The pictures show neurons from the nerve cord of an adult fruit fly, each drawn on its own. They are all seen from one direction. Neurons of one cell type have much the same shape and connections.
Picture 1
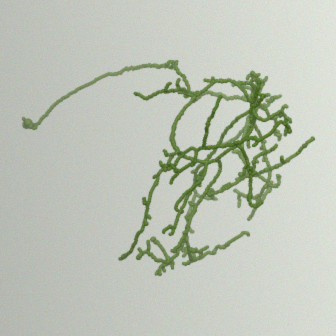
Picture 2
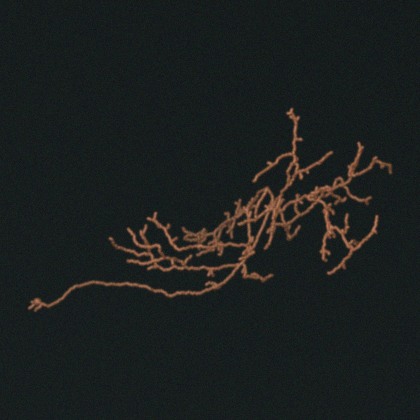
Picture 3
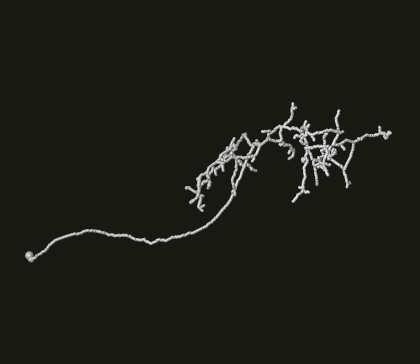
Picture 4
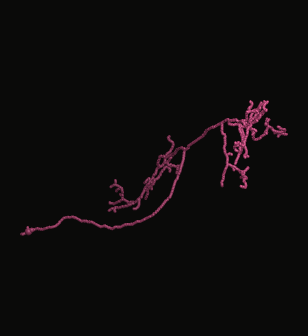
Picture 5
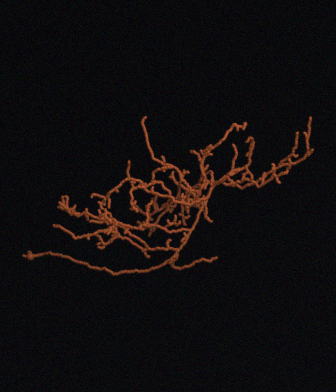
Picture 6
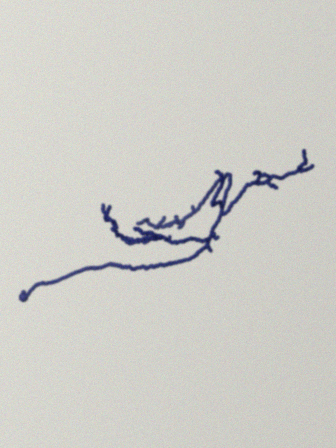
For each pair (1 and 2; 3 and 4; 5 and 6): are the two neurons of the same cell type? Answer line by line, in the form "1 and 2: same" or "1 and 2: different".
1 and 2: same
3 and 4: same
5 and 6: same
